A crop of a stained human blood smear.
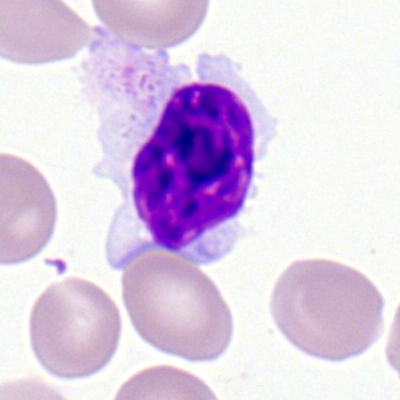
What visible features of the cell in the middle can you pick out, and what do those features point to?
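Ragged, uneven edges give the cell an irregular outline. Its chromatin is dark purple and condensed into coarse clumps. The cytoplasm is abundant and pale grey-blue, and fine pink-purple granules are gathered in its upper left part. It is a lymphocyte.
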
